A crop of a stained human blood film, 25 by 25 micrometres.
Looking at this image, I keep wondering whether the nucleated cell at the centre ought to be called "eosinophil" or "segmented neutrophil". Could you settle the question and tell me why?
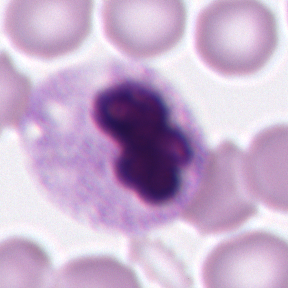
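I'd call this a segmented neutrophil rather than an eosinophil. The cytoplasm is abundant and pale pinkish-lilac, and it's filled with fine lilac granules.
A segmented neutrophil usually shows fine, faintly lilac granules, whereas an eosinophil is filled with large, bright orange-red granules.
Then the nucleus: it's divided into several connected lobes, with dense, dark purple chromatin.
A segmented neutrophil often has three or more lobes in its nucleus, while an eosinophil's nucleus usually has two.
Several lobes sits better with the neutrophil side than two would.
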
